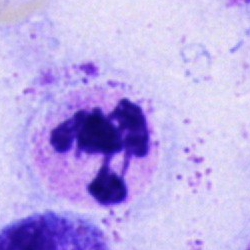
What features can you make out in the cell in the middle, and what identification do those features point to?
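The outline here is only roughly round. Inside, the nucleus breaks into several separate lobes, and one sits below the rest, held to them by thin strands. Around all that, the cytoplasm is pale pink. So you've got a segmented neutrophil.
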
